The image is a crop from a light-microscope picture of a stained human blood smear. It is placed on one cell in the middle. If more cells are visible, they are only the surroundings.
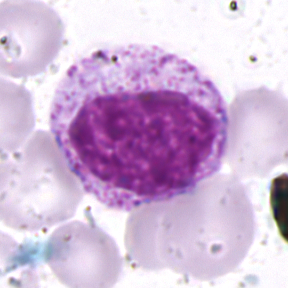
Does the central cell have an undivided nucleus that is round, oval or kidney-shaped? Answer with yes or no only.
Yes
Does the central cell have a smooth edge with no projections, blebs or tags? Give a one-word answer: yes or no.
Yes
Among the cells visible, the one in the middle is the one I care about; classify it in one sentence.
By type, the central cell of the crop is a myelocyte.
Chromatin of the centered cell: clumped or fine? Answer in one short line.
The chromatin is delicate and fine, lacking coarse clumping entirely.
